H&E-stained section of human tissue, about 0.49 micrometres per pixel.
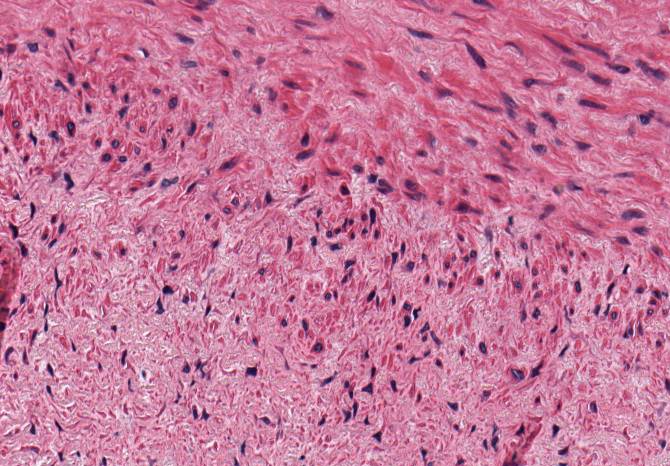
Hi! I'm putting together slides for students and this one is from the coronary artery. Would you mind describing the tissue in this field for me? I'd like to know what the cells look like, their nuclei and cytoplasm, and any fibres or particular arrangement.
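Spindle cells in collagenous stroma fill the field, and I see no epithelium. In the lower two-thirds, fibres and spindle cells form short, haphazardly intersecting arrays rather than long parallel bundles. The upper band stains deeper pink than the paler, finely fibrillary lower part.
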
